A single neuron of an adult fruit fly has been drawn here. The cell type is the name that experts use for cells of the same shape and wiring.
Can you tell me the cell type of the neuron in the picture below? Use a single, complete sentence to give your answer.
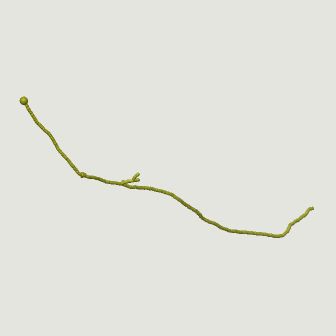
The type of this neuron is the cell type SApp01.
